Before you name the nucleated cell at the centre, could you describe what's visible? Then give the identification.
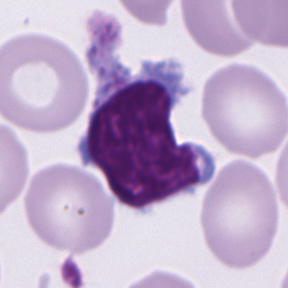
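Angular and irregular, the nucleus carries a broad indentation on its upper right side and shows no nucleoli. At the top, the cytoplasm breaks into a ragged tuft of fine projections, leaving the outline uneven rather than smooth and round. Name: typical lymphocyte.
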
